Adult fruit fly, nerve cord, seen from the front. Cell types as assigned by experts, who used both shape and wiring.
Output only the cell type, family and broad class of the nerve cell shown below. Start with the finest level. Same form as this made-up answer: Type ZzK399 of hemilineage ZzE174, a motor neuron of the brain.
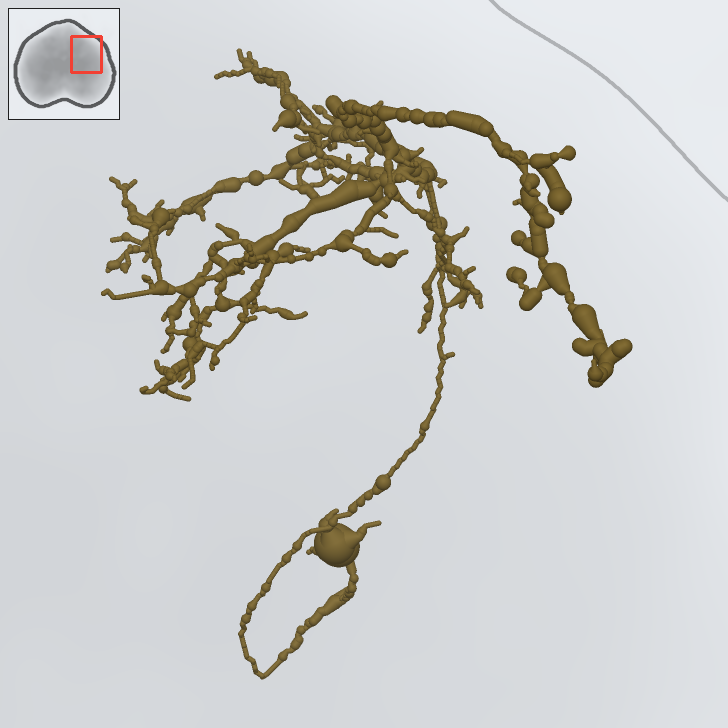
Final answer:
Type IN03B060 of hemilineage 03B, a nerve-cord intrinsic neuron.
